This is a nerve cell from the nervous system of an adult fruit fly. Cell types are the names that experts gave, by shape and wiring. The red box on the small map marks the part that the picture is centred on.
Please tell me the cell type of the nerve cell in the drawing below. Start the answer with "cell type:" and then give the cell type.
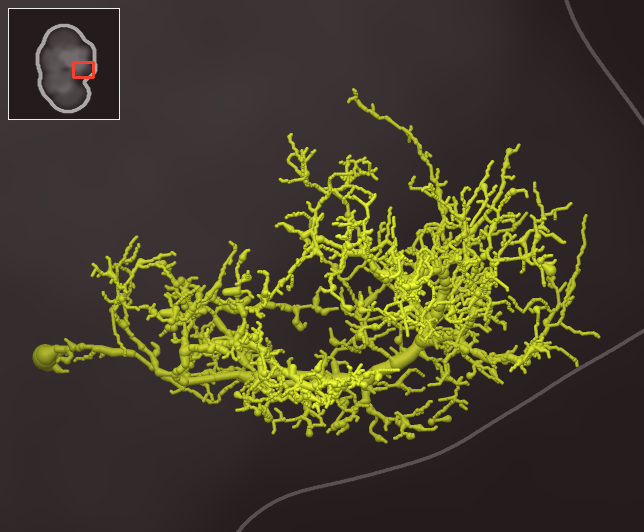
cell type: IN19A020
